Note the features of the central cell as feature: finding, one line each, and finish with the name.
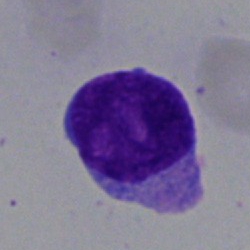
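Shape: roughly oval, with a mostly smooth outline
Chromatin: deep purple, mottled rather than even
Cytoplasm: pale lilac-blue
Granules: none distinct in the cytoplasm
Name: blast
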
